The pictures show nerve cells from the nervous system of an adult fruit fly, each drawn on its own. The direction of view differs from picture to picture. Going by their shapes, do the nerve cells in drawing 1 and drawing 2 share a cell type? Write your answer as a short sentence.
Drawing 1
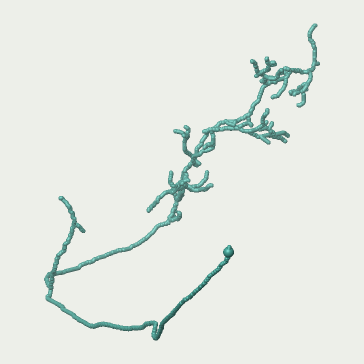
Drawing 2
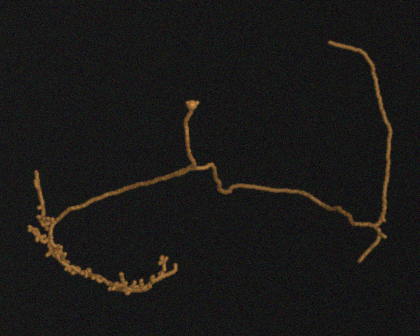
They are of different cell types.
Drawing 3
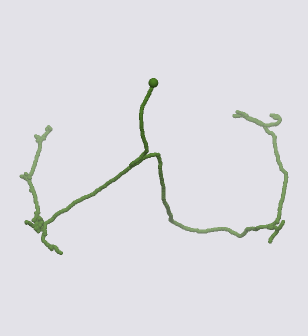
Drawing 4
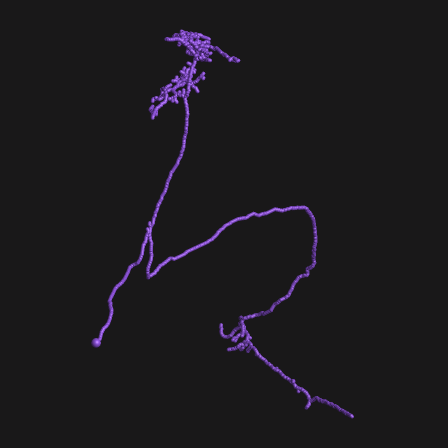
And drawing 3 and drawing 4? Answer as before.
They are of different cell types.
